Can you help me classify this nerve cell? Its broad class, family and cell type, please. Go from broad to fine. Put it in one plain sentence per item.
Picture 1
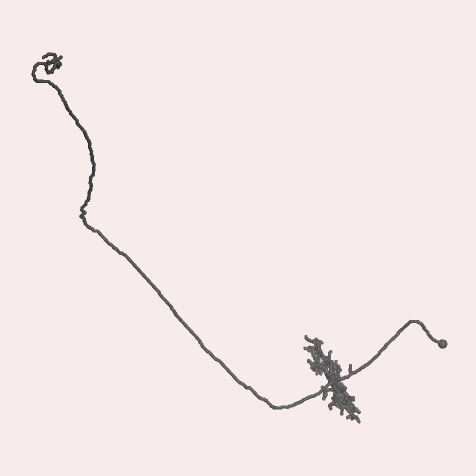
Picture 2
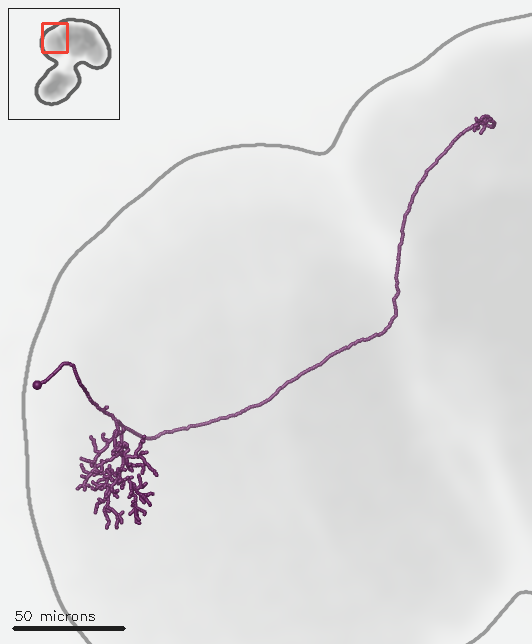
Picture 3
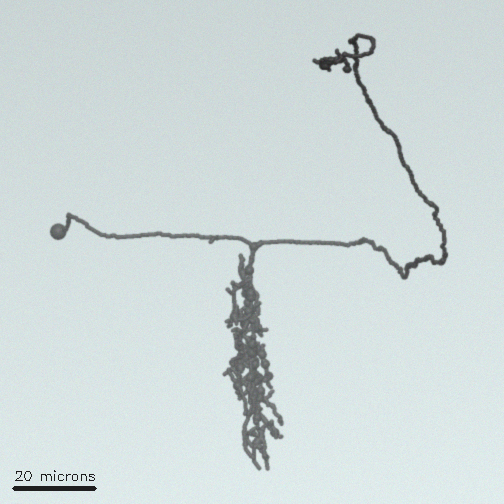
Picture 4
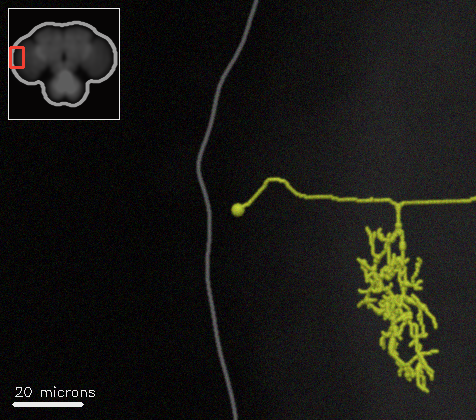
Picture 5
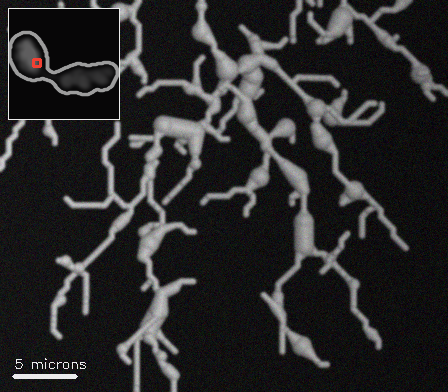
A visual projection neuron of the MeTu family, type MeTu1.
